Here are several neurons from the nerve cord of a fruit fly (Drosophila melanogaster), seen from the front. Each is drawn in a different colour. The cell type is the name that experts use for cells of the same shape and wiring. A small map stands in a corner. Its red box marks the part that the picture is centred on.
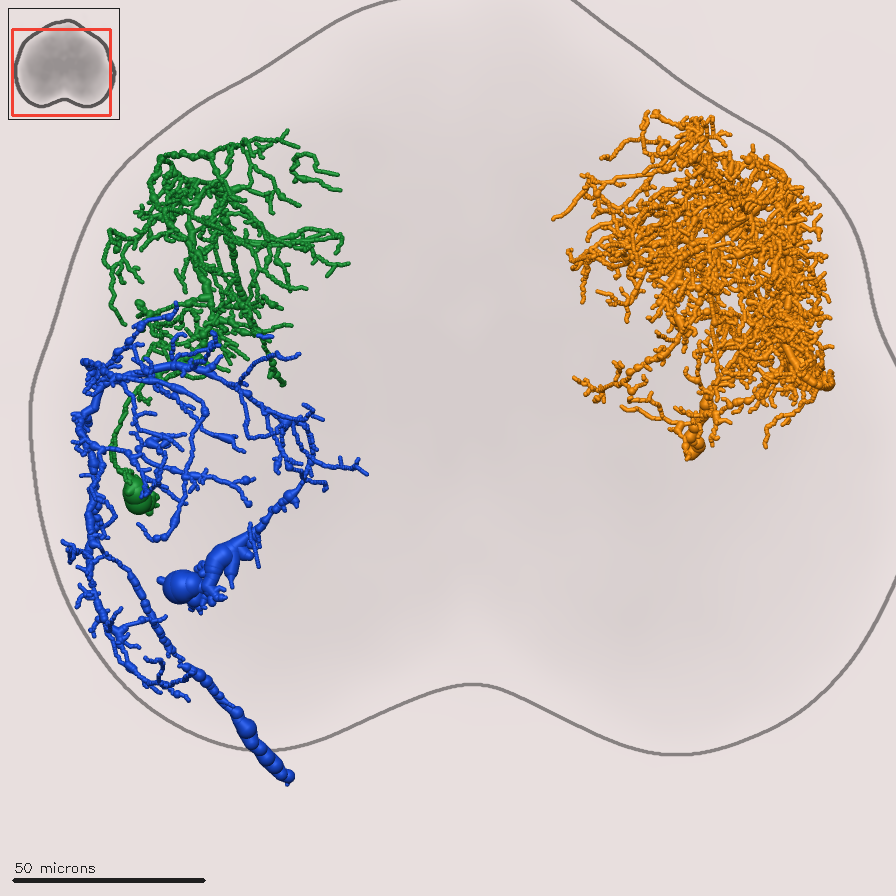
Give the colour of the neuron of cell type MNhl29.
green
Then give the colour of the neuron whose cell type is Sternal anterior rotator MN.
orange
